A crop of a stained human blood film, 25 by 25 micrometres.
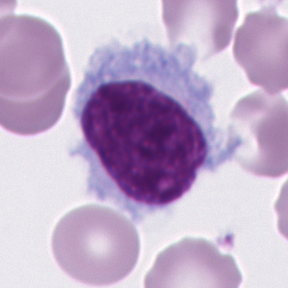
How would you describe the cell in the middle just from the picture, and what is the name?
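What catches my eye straight away is the edge of the cytoplasm: ragged, with many fine hair-like projections all the way round. The cytoplasm itself is a pale grey-blue. Then the nucleus: oval in outline, about 12 by 9 micrometres, and smooth, with no indentation and no lobes. Its chromatin is dark purple throughout. This is a hairy cell.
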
